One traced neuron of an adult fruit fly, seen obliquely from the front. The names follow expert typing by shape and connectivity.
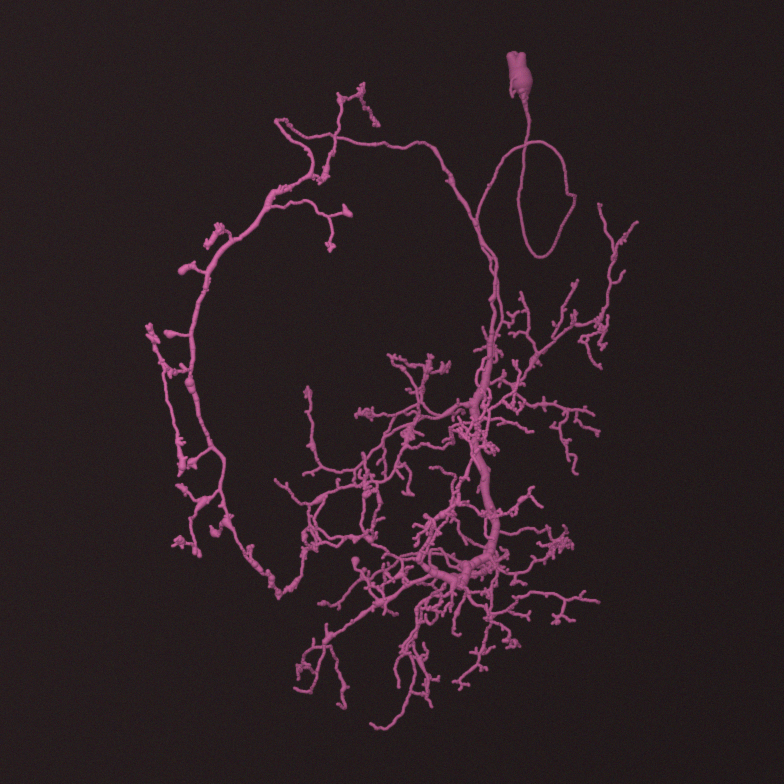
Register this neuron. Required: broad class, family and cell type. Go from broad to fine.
nerve-cord intrinsic neuron; hemilineage 03A; IN03A027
